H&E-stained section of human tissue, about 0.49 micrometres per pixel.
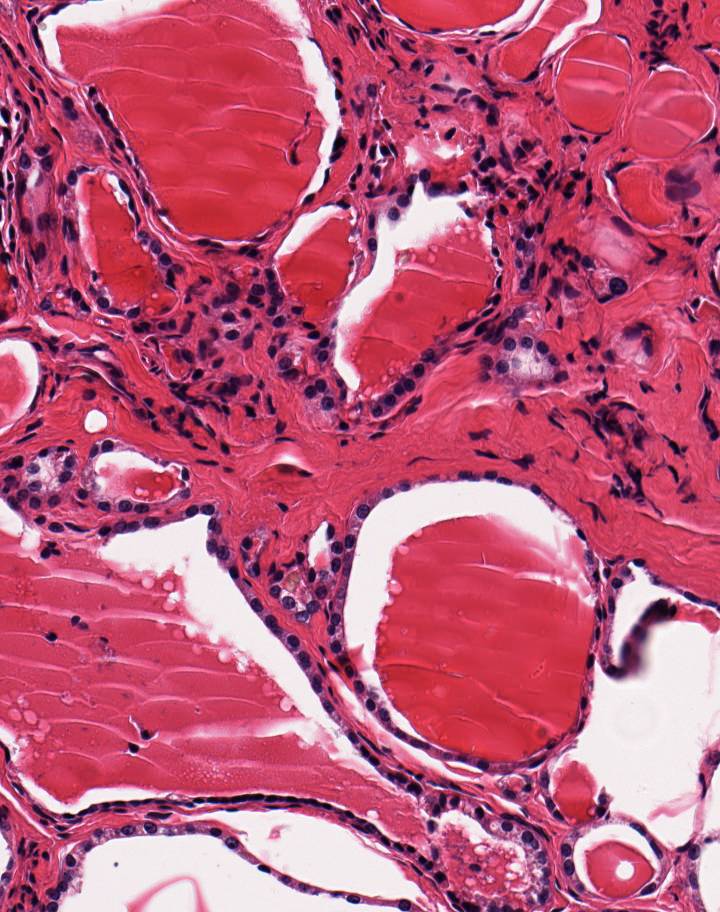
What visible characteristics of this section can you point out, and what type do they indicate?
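Closely packed rounded to irregular follicles, widely varying in size, separated by stromal strands. Lumens filled with dense, homogeneous, bright pink colloid. Lining: single layer of flattened to low cuboidal cells, small round dark nuclei. Stroma: dense pink collagen, broadest across mid-field. Tissue: thyroid.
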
